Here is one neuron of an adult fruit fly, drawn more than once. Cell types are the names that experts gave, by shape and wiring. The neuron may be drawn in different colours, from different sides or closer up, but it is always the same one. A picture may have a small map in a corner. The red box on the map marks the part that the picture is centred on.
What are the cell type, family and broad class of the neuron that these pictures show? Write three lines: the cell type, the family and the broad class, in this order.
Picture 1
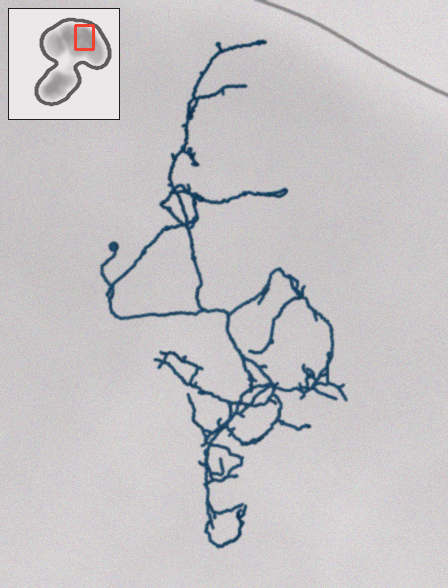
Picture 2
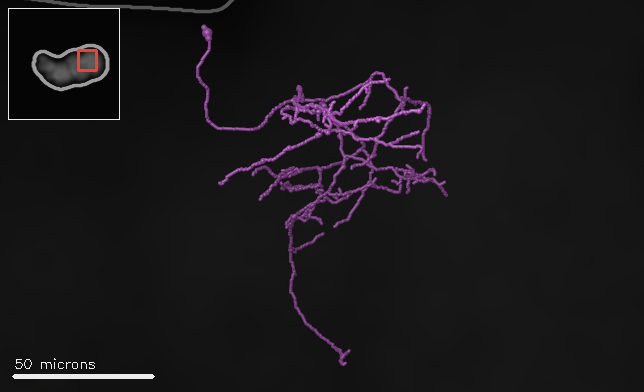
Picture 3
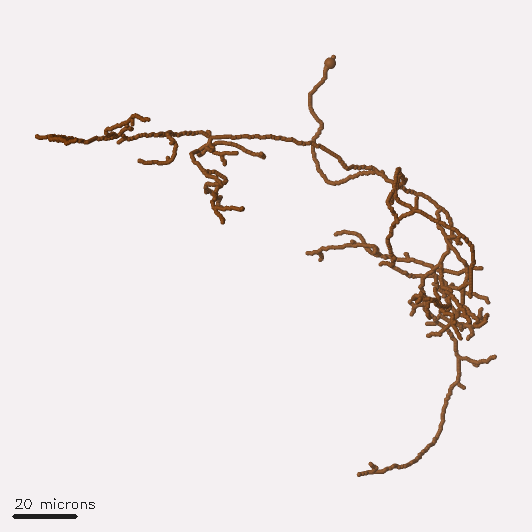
SMP324
hemilineage DM3_dorso_lateral
central-brain intrinsic neuron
